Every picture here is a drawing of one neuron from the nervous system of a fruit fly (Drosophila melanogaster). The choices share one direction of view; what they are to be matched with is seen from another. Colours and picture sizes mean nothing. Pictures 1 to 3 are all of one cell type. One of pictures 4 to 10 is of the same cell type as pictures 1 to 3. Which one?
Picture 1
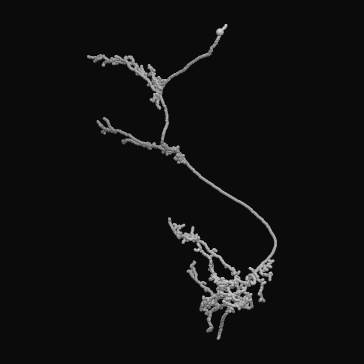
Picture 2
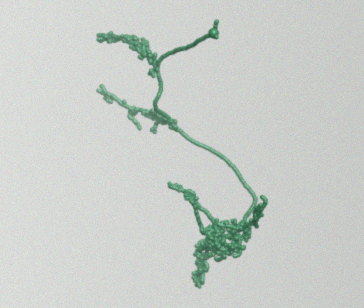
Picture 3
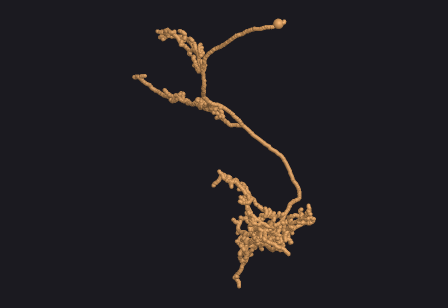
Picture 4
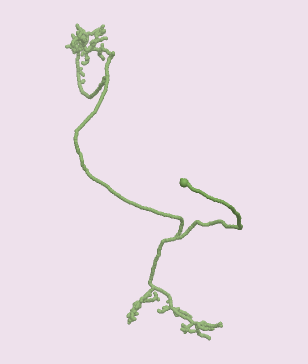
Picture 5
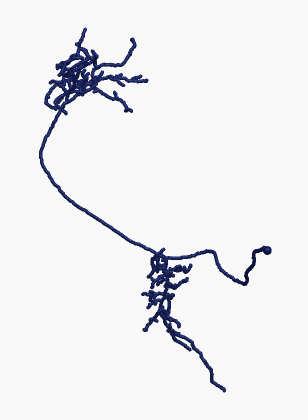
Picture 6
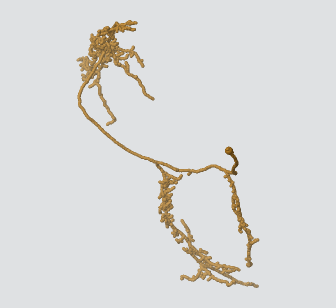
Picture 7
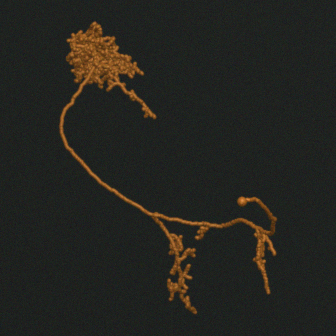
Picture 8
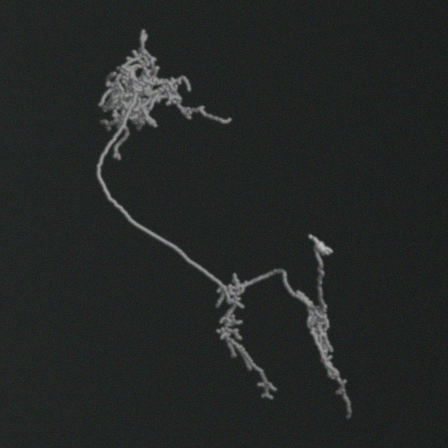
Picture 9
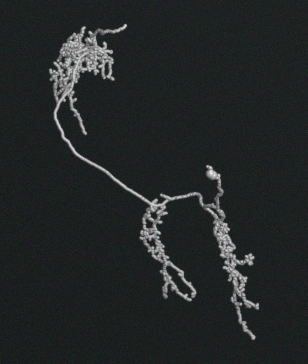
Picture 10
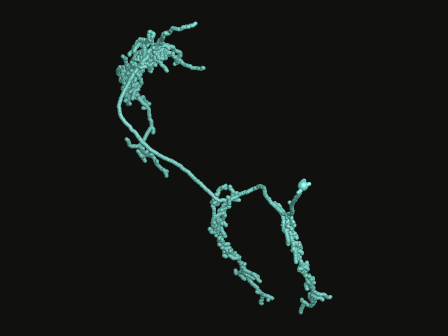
8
